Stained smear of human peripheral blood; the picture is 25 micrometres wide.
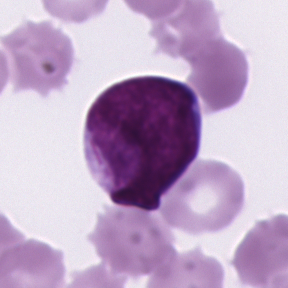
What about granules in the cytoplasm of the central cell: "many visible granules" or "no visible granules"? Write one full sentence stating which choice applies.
The cytoplasm of the cell shows no visible granules.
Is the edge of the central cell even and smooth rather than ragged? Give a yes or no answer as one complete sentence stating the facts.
Yes, the edge of this cell is smooth and even.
